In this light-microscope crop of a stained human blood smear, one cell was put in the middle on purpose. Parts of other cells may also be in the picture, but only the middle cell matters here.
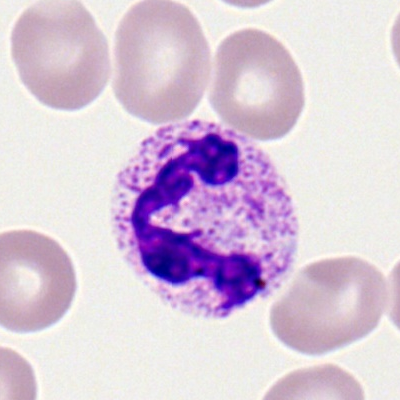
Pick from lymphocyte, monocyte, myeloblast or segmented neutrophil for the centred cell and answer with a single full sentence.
The centrally located cell in the crop is a segmented neutrophil.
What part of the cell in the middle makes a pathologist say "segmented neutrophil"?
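In this segmented neutrophil, what I notice first is the chromatin, dark purple and coarsely clumped. The cytoplasm is plentiful and pale pink, and fine lilac granules fill it evenly.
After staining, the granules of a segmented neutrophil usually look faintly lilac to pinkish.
So the lilac colour of these granules fits the name. I see no vacuoles anywhere in the cytoplasm.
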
